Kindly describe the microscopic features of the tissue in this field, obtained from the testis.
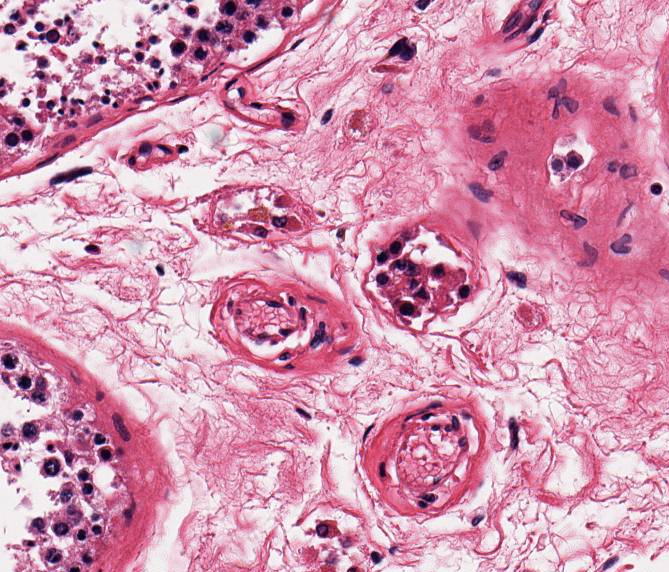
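The field shows parts of two rounded, cell-filled structures in the top-left and bottom-left corners, with loose stroma between them. Centrally the stroma is loose and wispy, its fine pink fibres separated by clear spaces. Several small round profiles in the centre have thick, concentric pink walls around a small lumen. At the upper right lies a patch of denser pink material with scattered dark nuclei.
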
